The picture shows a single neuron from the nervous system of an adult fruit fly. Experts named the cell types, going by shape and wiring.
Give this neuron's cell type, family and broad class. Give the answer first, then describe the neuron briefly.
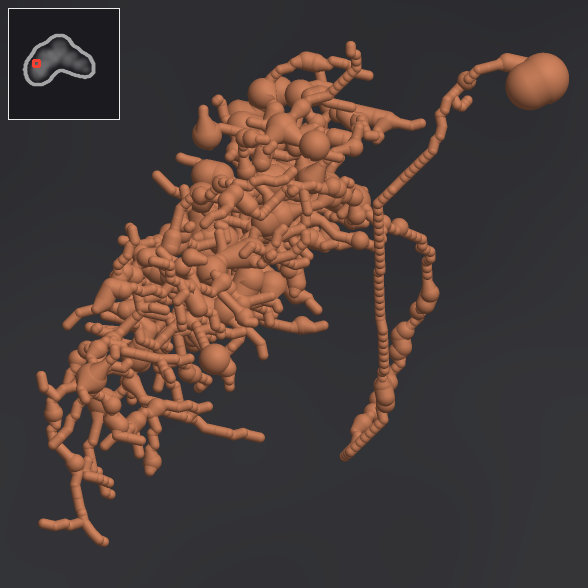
The cell type is Pm1. The family is Pm. It is an optic-lobe intrinsic neuron. The cell body can be seen at the upper right of the picture. The picture shows dozens of branch ends.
